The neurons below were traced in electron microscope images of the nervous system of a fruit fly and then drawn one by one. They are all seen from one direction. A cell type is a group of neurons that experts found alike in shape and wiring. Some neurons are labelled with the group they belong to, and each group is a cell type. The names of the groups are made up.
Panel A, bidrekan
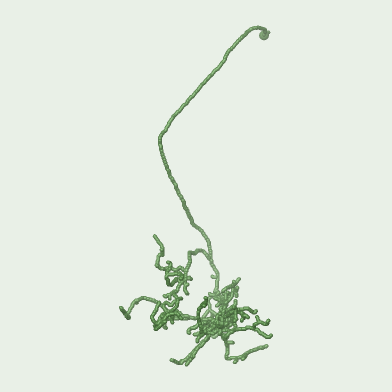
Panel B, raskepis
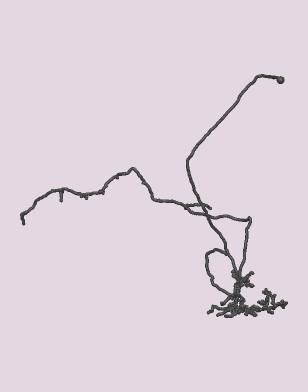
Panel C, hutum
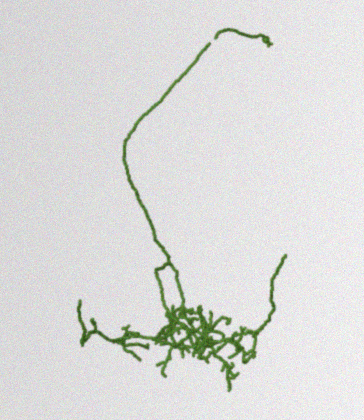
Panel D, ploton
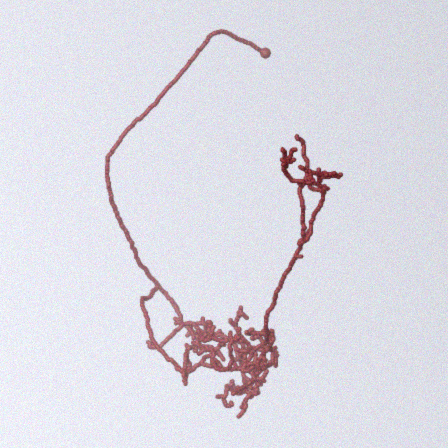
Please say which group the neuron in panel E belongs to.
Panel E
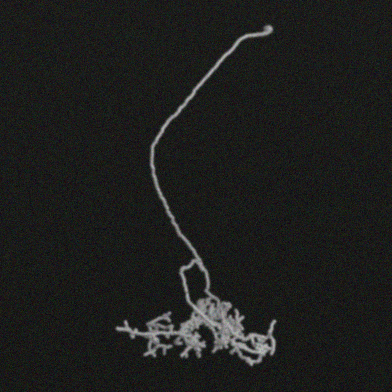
hutum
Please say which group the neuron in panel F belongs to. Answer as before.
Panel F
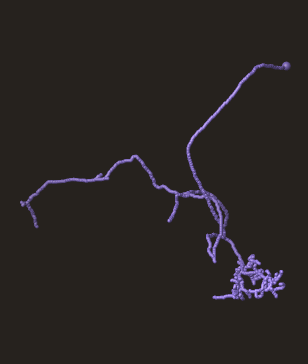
raskepis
